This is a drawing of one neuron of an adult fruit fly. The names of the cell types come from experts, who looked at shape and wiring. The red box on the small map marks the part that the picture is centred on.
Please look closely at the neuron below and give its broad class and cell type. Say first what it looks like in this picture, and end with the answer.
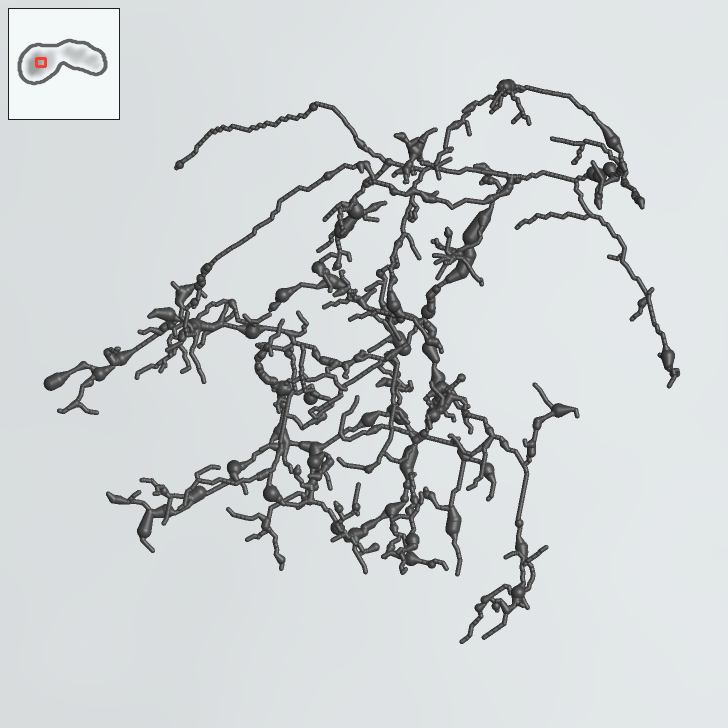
No cell body is drawn. More than a hundred branch ends can be seen. It is a central-brain intrinsic neuron. The cell type is AVLP410.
